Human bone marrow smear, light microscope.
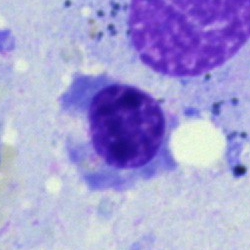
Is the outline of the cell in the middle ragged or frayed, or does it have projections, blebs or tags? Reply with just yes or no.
Yes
